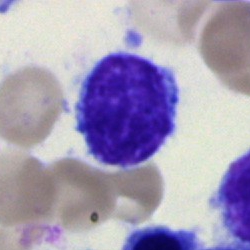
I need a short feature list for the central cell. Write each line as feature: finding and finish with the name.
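Outline: roughly round, as far as I can see
Nucleus: fills almost the entire cell
Granules: none that I can find
Border: slightly ragged and fuzzy, not sharply smooth
Name: lymphocyte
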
